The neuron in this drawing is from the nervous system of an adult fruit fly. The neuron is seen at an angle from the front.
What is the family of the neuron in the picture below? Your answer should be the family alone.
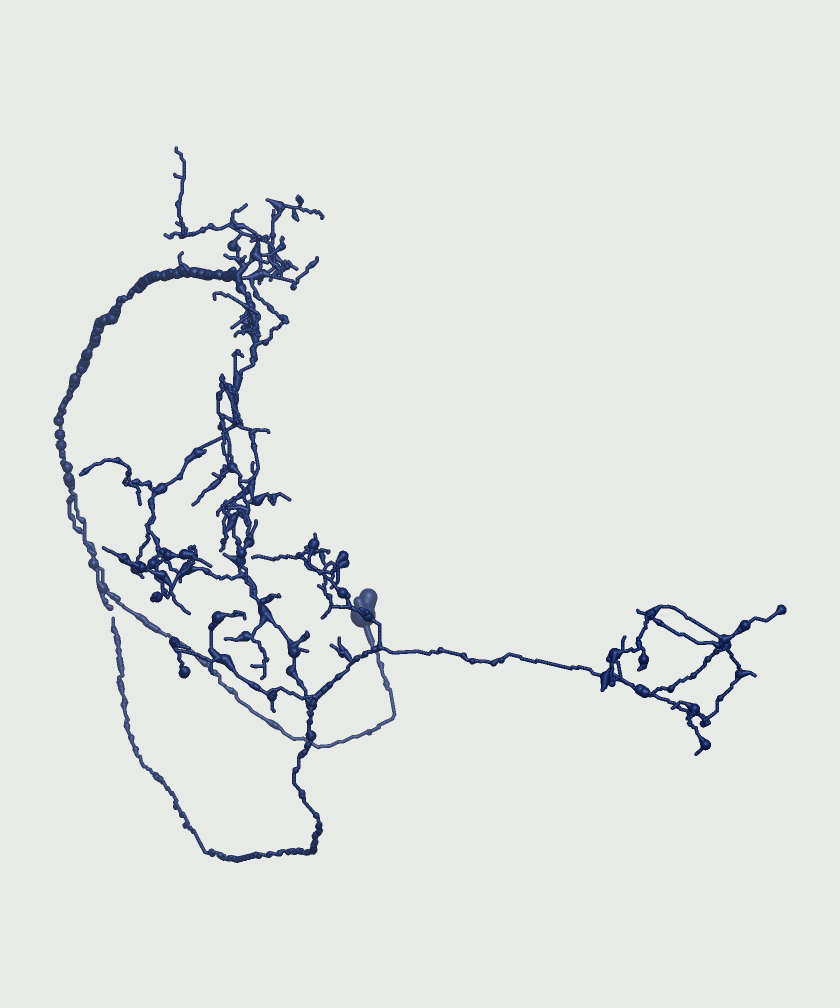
hemilineage VLPl&p1_posterior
